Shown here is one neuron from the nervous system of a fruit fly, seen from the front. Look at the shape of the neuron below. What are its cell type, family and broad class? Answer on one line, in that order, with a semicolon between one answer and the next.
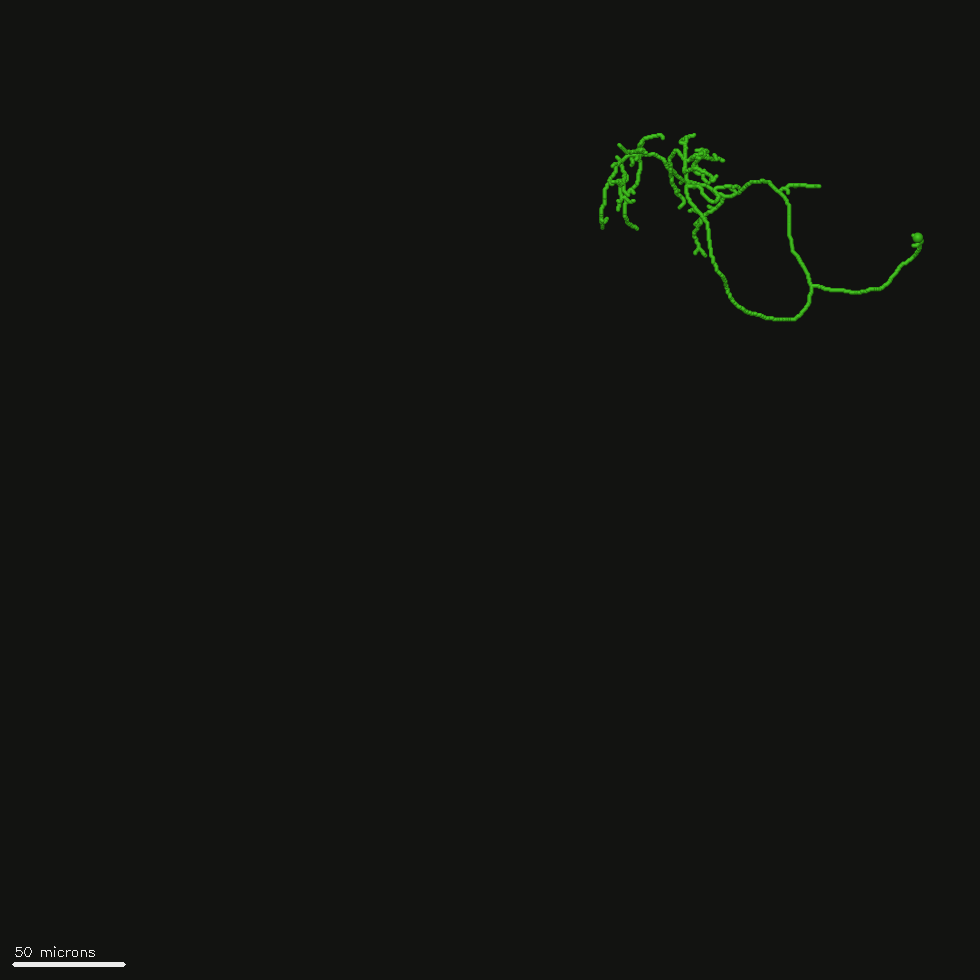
CB4137; hemilineage SLPal1; central-brain intrinsic neuron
